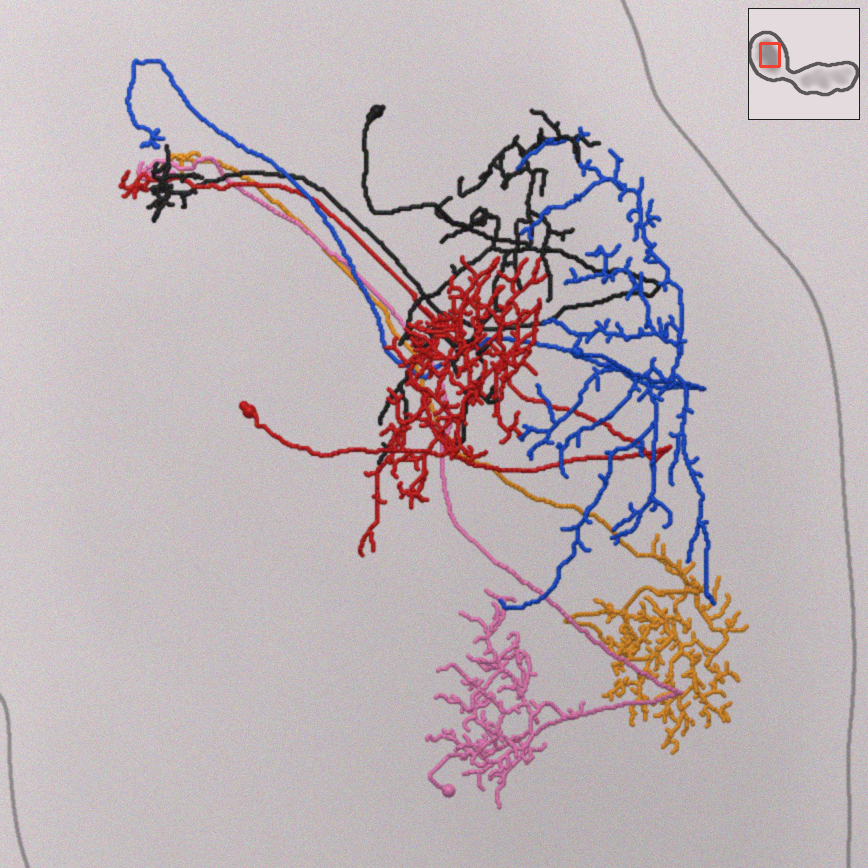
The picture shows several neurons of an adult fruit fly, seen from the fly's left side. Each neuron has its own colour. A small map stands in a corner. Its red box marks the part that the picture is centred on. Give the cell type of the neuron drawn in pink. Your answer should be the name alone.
MeTu3c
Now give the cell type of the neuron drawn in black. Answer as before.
MeTu2b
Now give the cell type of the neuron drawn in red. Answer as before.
MeTu3b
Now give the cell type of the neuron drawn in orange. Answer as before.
MeTu1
